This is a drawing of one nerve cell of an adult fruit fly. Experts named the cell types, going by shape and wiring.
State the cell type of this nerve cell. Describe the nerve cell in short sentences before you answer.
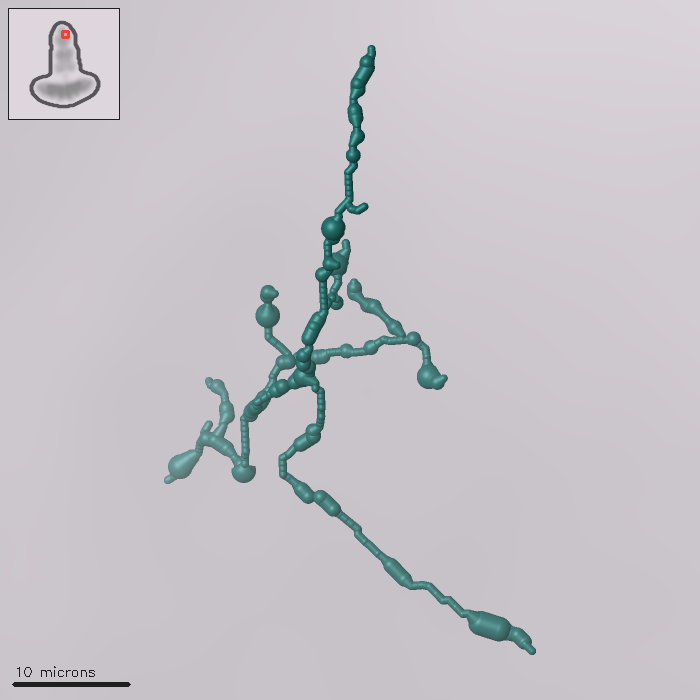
No cell body is drawn. From top to bottom in the picture it spans about 55 microns. There are a dozen or fewer branch ends. Its broad class is sensory neuron entering the nerve cord. It is of cell type SNta21.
